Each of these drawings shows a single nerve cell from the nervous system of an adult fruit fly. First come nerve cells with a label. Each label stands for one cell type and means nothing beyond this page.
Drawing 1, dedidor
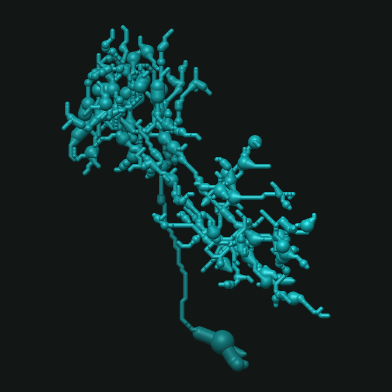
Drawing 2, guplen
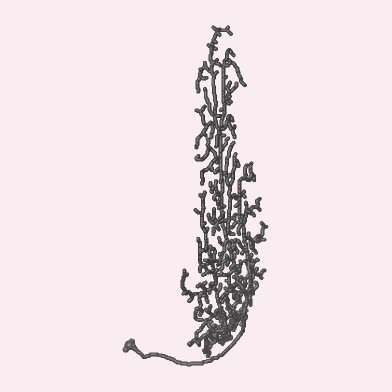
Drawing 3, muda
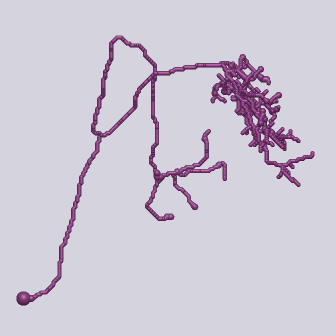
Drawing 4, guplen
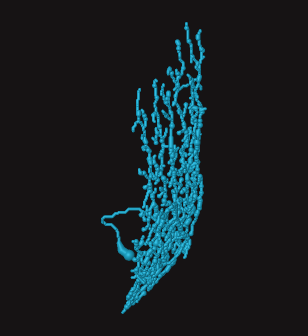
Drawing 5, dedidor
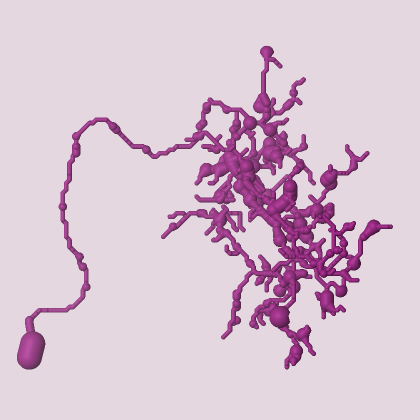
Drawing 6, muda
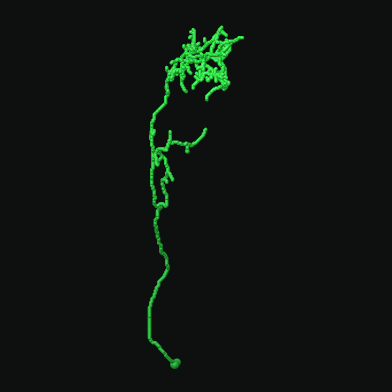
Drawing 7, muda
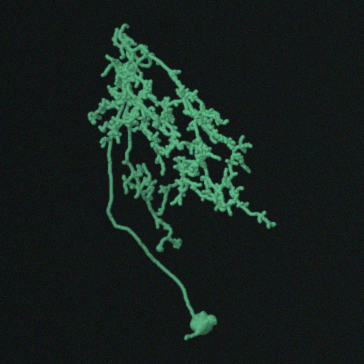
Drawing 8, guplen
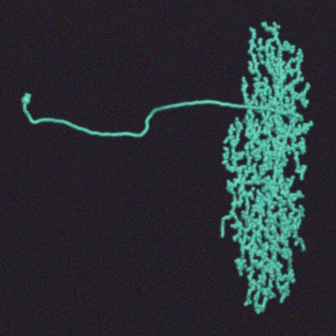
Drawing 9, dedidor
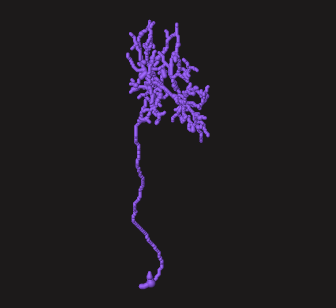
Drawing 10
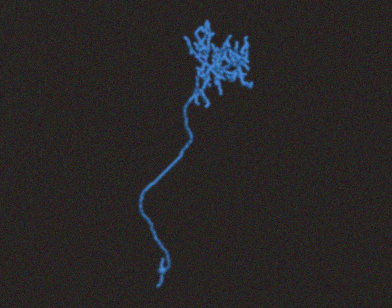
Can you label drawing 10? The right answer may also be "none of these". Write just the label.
dedidor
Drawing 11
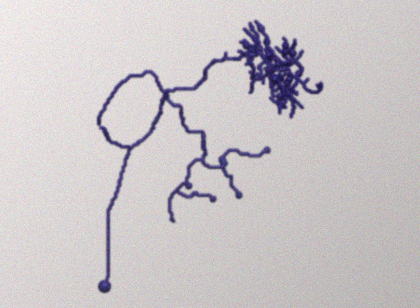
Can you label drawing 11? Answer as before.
muda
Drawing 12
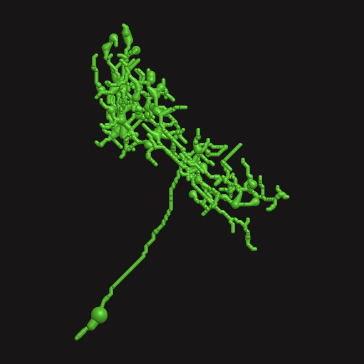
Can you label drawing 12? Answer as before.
dedidor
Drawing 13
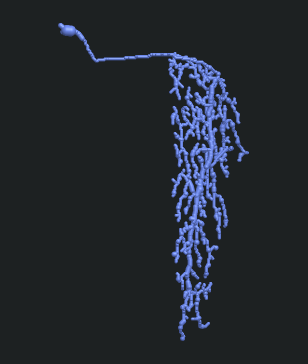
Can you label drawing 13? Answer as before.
guplen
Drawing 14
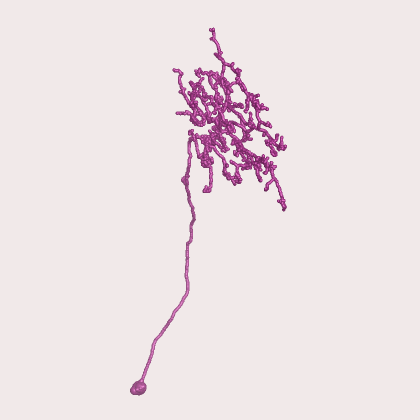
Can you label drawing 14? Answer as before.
none of these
